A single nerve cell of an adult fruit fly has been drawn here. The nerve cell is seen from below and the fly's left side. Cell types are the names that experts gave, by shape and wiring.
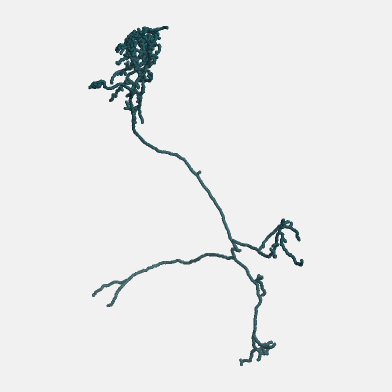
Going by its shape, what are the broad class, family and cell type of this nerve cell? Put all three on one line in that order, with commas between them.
central-brain intrinsic neuron, hemilineage AOTUv3_dorsal, AOTU007_b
